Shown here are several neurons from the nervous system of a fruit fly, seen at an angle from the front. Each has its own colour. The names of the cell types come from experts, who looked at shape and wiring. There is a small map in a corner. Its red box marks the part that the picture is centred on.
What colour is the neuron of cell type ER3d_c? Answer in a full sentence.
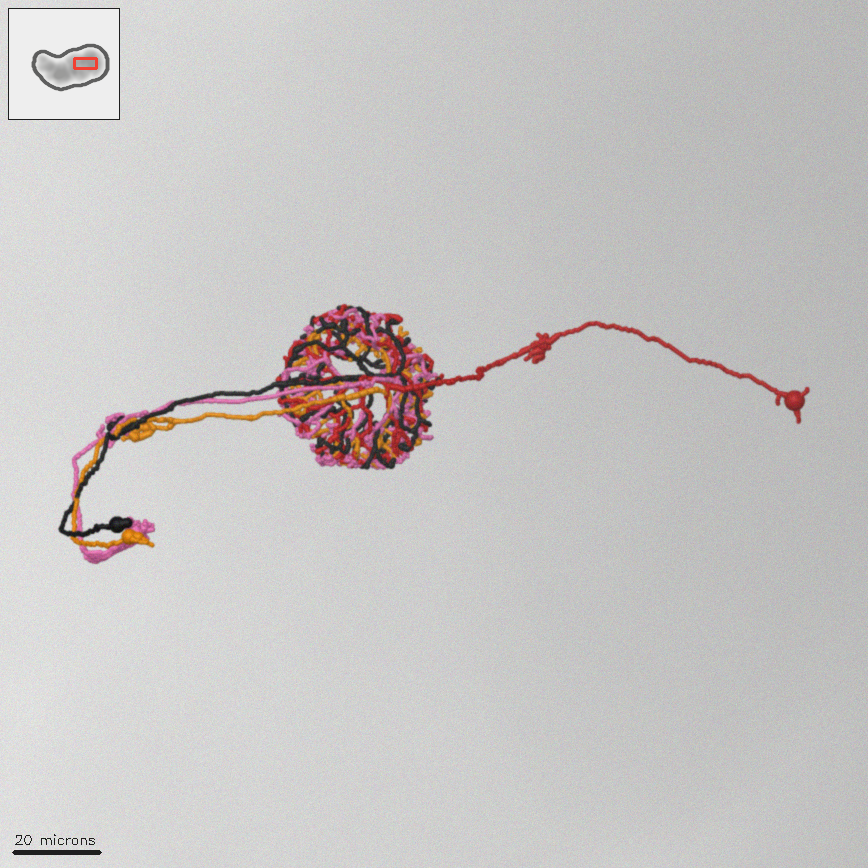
The colour is pink.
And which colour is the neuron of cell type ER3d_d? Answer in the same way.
The colour is orange.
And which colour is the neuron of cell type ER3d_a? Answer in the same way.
The colour is red.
